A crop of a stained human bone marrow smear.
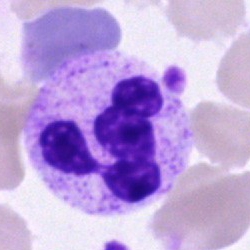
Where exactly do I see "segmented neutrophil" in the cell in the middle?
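For a segmented neutrophil, the cytoplasm fits best: there's plenty of it, and it's pale pinkish-lilac.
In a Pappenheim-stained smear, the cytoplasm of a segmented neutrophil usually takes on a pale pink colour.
Beyond that, the cell has a round, smooth outline, its chromatin is dark purple and densely clumped, and fine purple granules are scattered all through the cytoplasm.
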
